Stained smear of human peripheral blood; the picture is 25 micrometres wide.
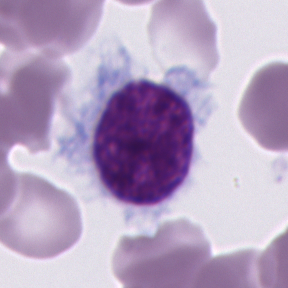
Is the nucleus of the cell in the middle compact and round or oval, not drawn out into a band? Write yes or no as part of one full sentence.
Yes, a round or oval nucleus, compact and not band-shaped, is present in the cell.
